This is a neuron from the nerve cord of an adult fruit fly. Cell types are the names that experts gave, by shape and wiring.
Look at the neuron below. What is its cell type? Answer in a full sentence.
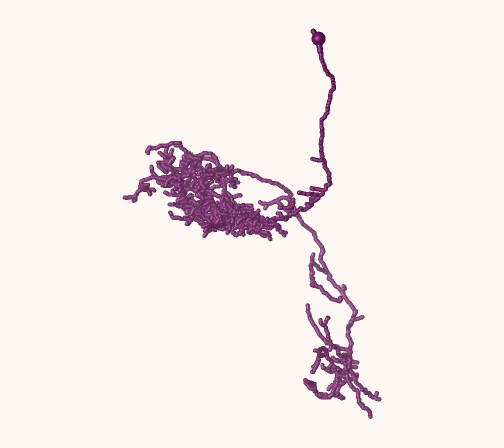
The cell type is IN01A061.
